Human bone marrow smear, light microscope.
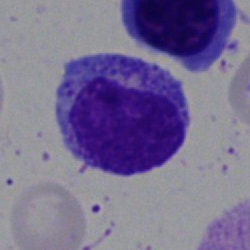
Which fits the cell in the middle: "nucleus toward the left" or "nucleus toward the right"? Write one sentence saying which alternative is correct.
Most of the cytoplasm lies to the left of the nucleus.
